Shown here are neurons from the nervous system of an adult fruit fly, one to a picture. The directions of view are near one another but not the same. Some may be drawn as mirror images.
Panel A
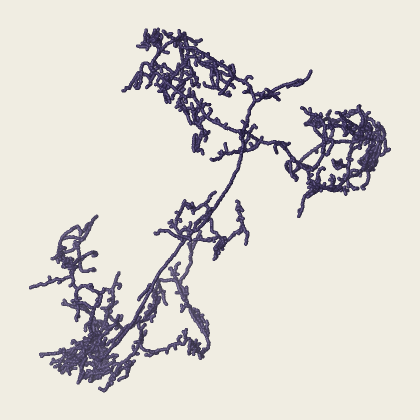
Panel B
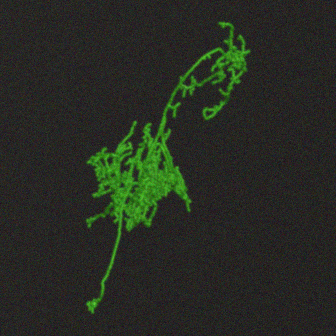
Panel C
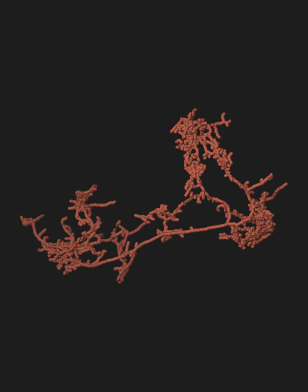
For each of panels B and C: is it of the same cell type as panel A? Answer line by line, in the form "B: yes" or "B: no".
B: yes
C: yes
